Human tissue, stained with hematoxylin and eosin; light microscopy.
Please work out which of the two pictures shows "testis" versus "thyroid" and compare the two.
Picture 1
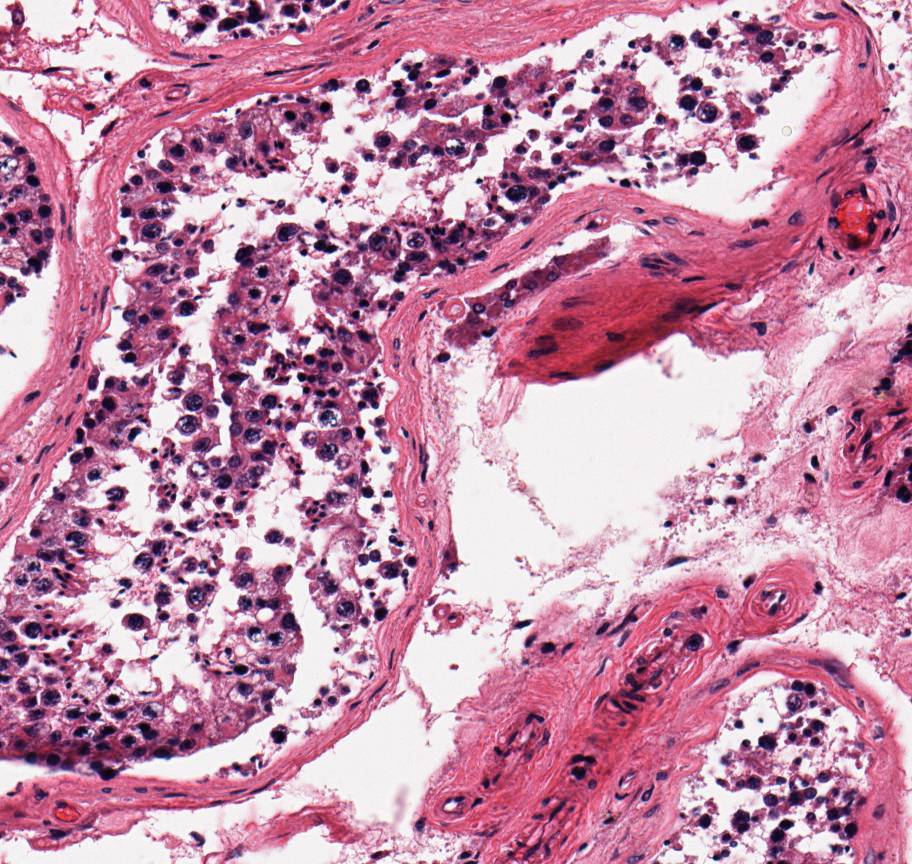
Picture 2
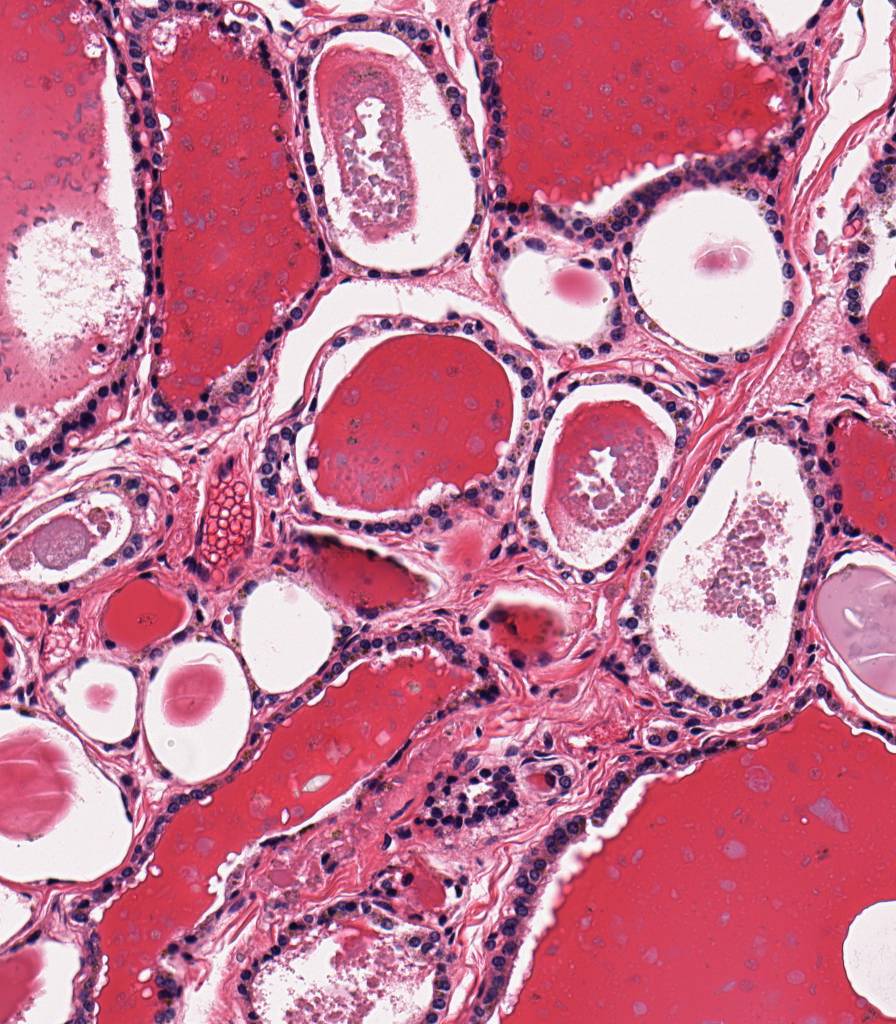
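Here the testis occupies picture 1 and the thyroid picture 2. Large cell-packed testis tubules fill the left half, and part of another lies in the lower right corner. Within them are many loose layers of rounded cells: numerous small ones with dark, dense round nuclei, and larger ones with paler round nuclei and more pink-purple cytoplasm.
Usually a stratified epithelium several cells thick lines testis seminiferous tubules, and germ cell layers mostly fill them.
The thyroid is closely packed follicles of widely varying size, separated by thin septa, each lined by one layer of flattened to low cuboidal cells with small dark round nuclei.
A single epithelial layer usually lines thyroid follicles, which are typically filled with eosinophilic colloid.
Several central and right follicles hold mostly clear pale content with small pink clumps in the middle.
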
